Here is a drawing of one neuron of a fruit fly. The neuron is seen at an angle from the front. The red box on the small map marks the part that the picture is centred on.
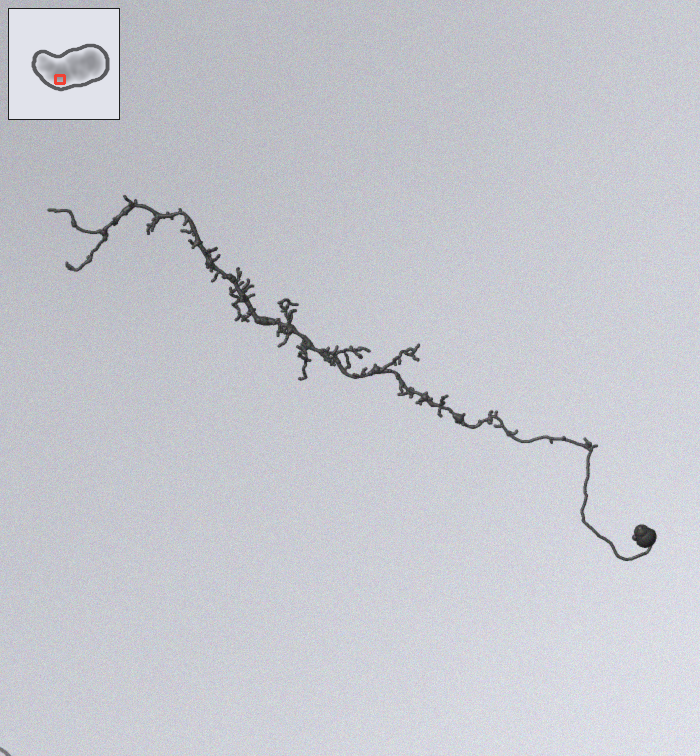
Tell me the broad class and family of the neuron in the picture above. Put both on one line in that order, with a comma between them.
optic-lobe intrinsic neuron, Dm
